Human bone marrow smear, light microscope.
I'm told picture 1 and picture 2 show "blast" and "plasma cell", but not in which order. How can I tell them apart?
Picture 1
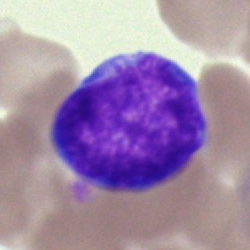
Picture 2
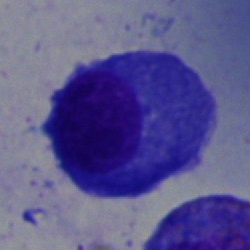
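Picture 1: blast. Picture 2: plasma cell. Cytoplasm amount: only a thin blue rim in the blast, mainly along the top edge; abundant in the plasma cell.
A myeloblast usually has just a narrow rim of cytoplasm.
Cytoplasm colour in the plasma cell: deep blue, with a paler zone right beside the nucleus.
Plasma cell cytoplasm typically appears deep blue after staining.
Nucleus position: off-centre toward the left side in the plasma cell.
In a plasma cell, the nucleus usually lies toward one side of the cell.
Chromatin: dark purple mottled with small paler lilac patches in the blast; dense and dark purple in the plasma cell. Outline: blast roughly round; plasma cell roughly oval, with a slightly irregular, bumpy edge. Granules: none seen in either cell.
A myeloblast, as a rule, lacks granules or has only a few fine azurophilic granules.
Vacuoles: none seen in the blast.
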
